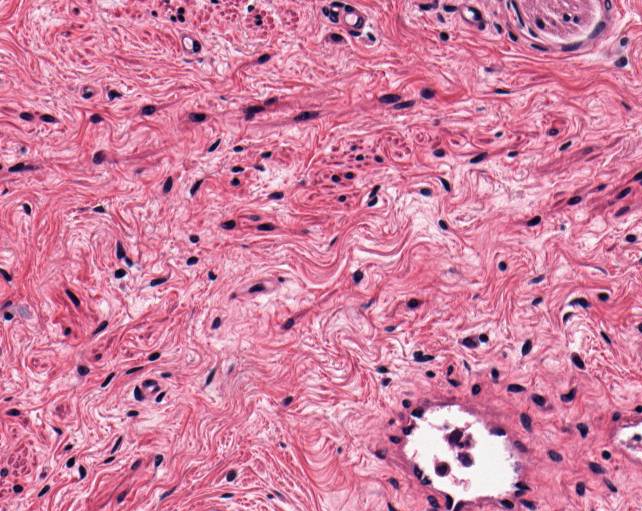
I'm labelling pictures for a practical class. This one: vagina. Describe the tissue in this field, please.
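Tissue type: fibrous connective tissue throughout, without epithelium anywhere. Collagen: pink bundles, wavy, taking many directions. Nuclear shape: mostly slender, dark and spindle-shaped, lying among the collagen. Nuclear arrangement: single nuclei spread through the stroma, not packed into sheets.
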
